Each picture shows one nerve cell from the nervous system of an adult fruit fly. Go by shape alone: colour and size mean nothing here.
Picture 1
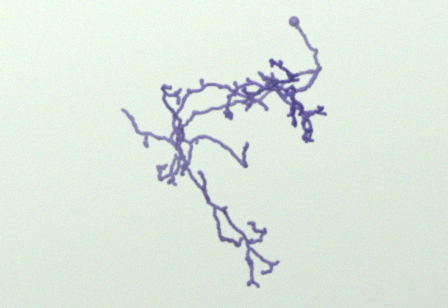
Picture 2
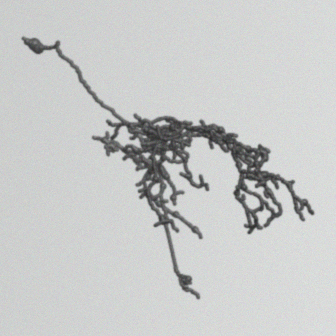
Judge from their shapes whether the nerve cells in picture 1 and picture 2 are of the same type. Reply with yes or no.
no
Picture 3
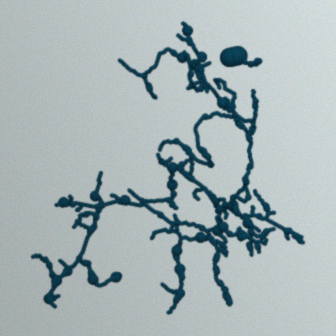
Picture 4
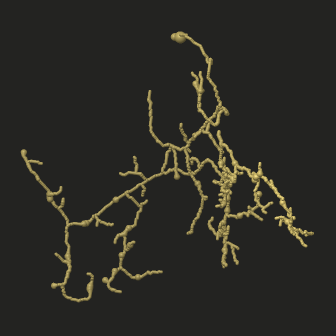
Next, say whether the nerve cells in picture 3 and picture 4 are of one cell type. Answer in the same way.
yes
